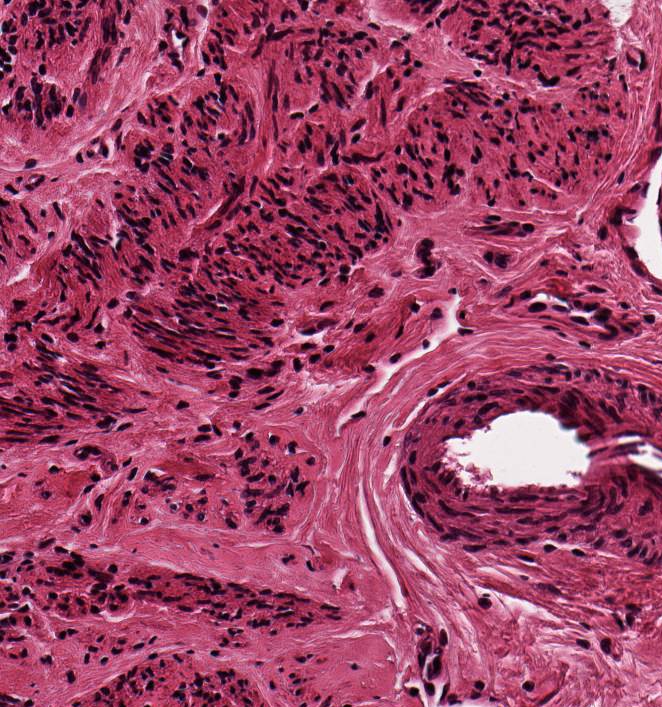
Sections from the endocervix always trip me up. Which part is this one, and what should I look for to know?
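Field mostly smooth muscle. Bundles run in many directions, cut lengthwise and across; cytoplasm deeply eosinophilic; nuclei dark, elongated, spindle-shaped, blunt-ended.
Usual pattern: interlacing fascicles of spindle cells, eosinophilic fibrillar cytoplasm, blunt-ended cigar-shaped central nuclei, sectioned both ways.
Right side: empty white lumen encircled by concentrically arranged smooth muscle.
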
